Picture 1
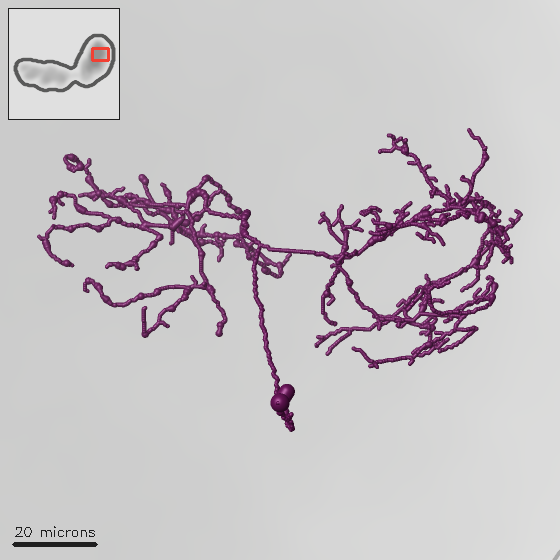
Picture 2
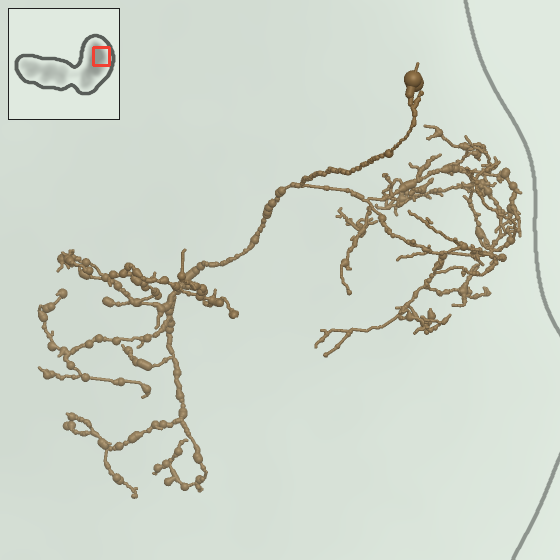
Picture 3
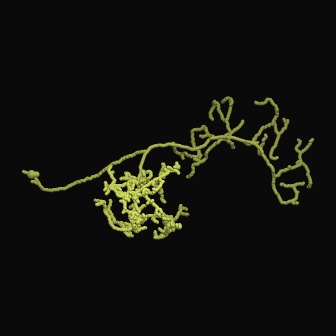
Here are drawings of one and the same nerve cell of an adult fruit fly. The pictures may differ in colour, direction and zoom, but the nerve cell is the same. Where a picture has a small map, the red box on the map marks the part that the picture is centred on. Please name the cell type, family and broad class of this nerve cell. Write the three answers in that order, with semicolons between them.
FB4R; hemilineage AOTUv4_ventral; central-brain intrinsic neuron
